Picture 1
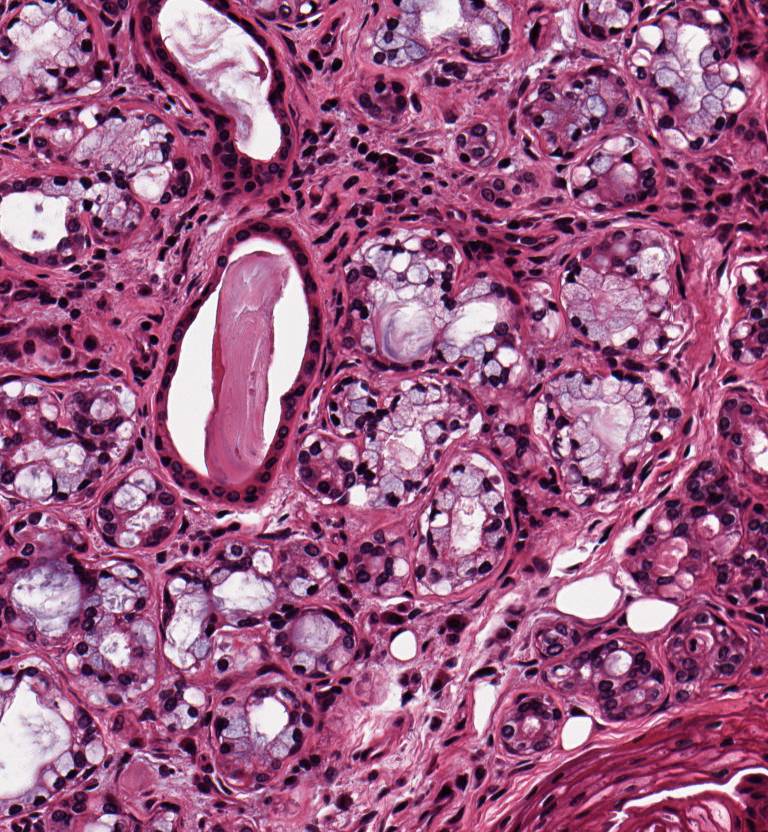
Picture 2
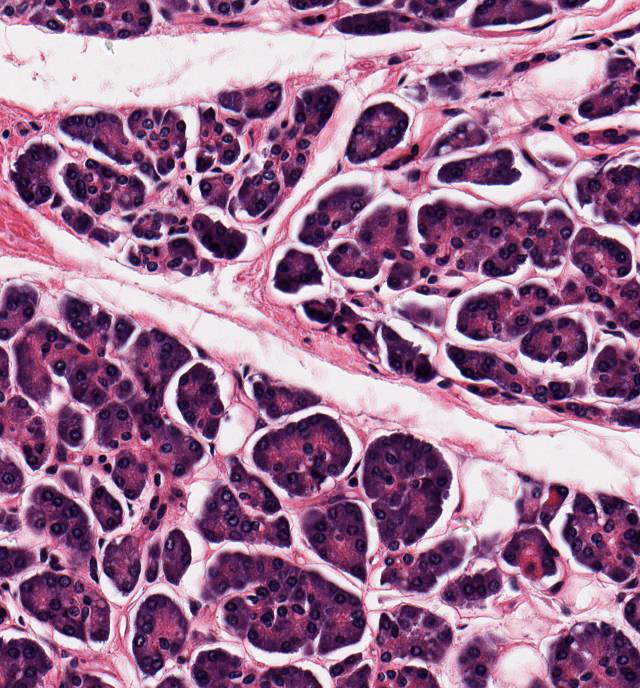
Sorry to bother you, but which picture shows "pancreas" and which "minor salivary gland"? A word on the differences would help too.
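Picture 2 is the pancreas; picture 1 is the minor salivary gland. Picture 1 consists mostly of closely packed rounded acini separated by thin bands of pink connective tissue. Their cells have pale, foamy, bluish-grey cytoplasm and dark basal nuclei toward the outer edge of each acinus.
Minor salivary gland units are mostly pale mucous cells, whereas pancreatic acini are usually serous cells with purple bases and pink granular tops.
An oval duct at the left has a thin lining of small cuboidal cells. In picture 2, pale connective tissue bands running diagonally from the upper left toward the right divide the tissue into lobules packed with rounded clusters of secretory acini. Its acinar cells have round basal nuclei; toward the centre of many acini the cytoplasm looks pinker and finely granular, against purple cytoplasm at the edges.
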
